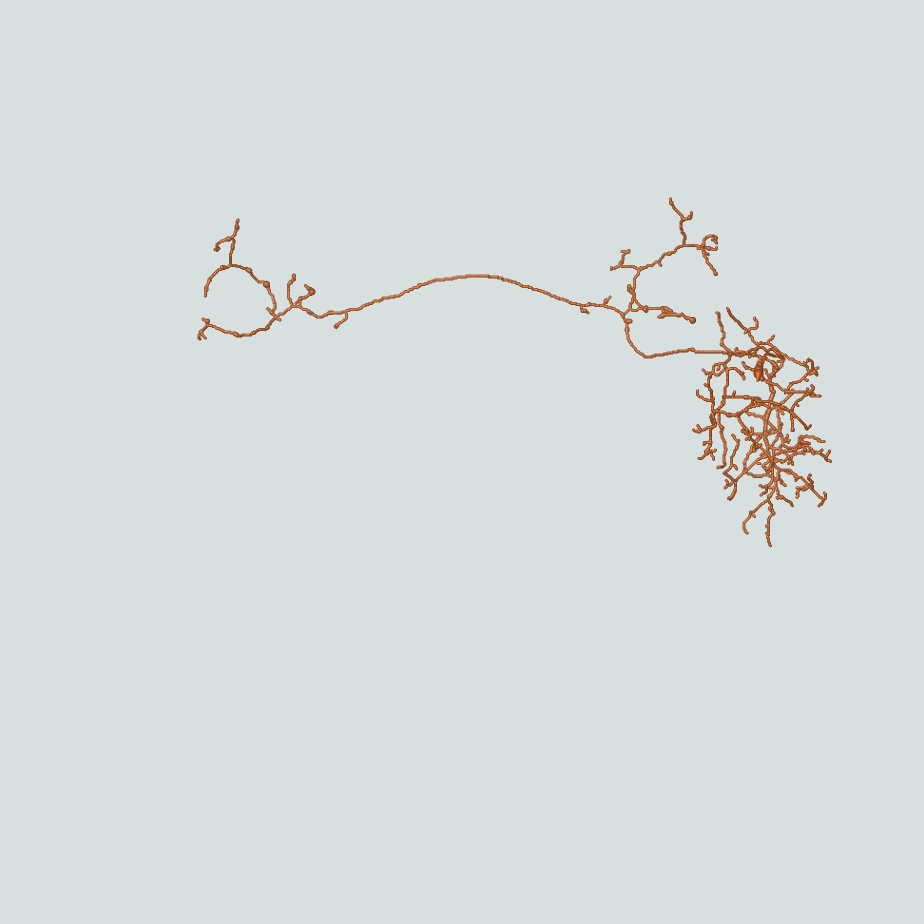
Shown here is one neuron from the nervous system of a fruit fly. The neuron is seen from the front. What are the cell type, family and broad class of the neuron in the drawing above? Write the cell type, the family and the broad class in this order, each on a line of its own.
AVLP723m
hemilineage VLPl&d1_dorsal
central-brain intrinsic neuron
